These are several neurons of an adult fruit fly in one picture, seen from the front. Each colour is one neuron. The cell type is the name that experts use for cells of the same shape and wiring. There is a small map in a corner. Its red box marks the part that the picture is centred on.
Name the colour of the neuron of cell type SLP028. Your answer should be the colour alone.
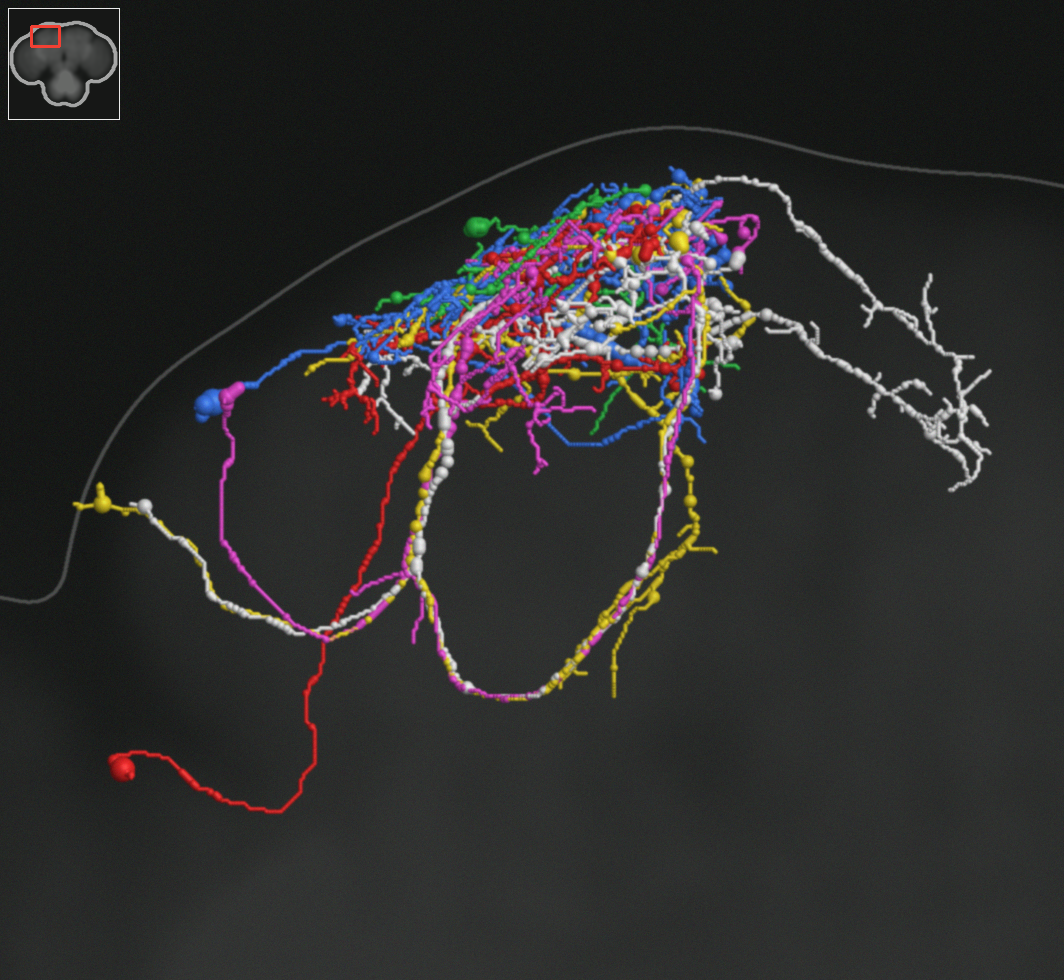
yellow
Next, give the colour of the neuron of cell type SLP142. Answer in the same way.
red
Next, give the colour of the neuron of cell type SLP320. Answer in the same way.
green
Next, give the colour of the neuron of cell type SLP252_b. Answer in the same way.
blue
